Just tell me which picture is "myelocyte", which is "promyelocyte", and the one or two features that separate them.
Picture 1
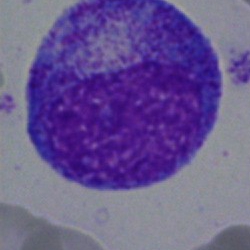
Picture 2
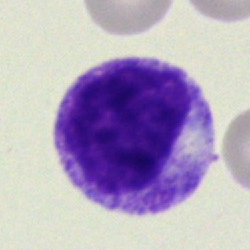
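First, the names: picture 1 is the promyelocyte, picture 2 the myelocyte. Outline: both cells are round and smooth-edged. Chromatin: finely granular and reddish-purple in the promyelocyte, dark purple and clumped into patches in the myelocyte. Cytoplasm colour: the promyelocyte stains deep blue at its rim, while the myelocyte's cytoplasm, on the right of the nucleus, is paler.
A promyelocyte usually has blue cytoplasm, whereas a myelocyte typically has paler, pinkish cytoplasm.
Nucleus: in the myelocyte it fills most of the cell and sits toward the upper left, and its edge facing the paler cytoplasm runs in a fairly straight line. Vacuoles: none in either cell. Surroundings: small purple fragments lie to the left and right of the promyelocyte without touching it, and pale red cells lie near the top and right of the myelocyte without overlapping it.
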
